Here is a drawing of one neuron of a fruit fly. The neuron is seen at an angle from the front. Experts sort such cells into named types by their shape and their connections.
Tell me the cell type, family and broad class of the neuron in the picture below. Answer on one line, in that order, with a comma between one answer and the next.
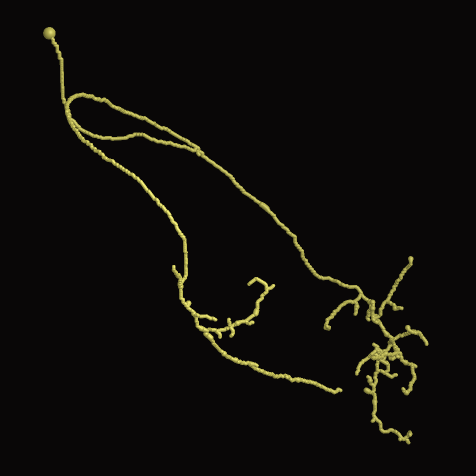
WED040_a, hemilineage SLPa&l1_lateral, central-brain intrinsic neuron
